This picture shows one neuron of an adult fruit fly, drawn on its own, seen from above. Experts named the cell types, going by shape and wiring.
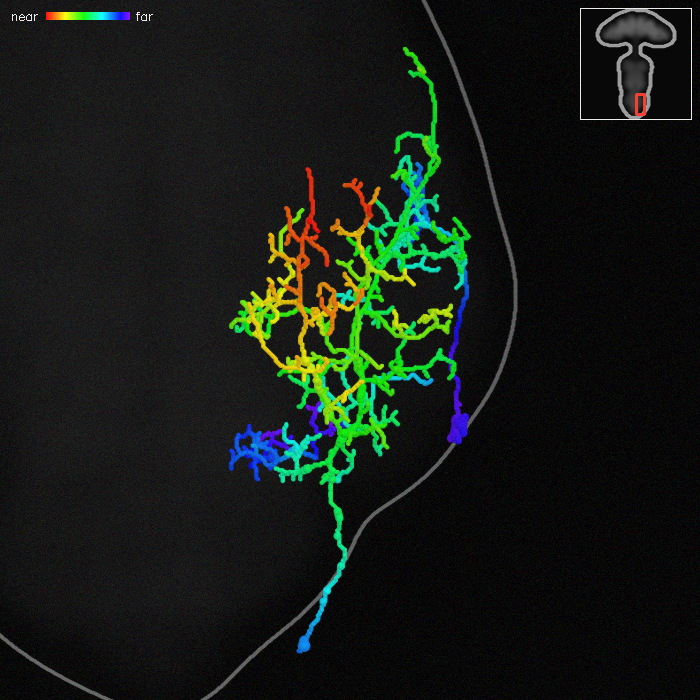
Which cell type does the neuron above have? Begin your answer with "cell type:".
cell type: MNhl60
